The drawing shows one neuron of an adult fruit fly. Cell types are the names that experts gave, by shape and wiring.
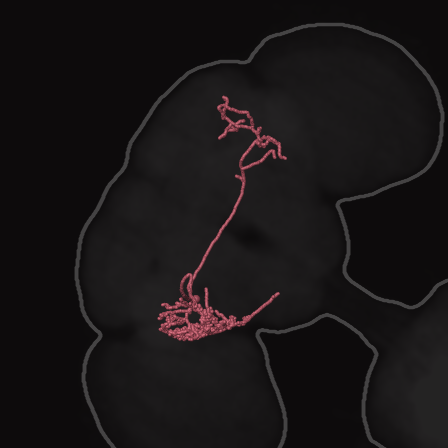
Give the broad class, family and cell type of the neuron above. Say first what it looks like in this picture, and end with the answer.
As drawn here it is taller than it is wide. This is a central-brain intrinsic neuron. Its family is hemilineage VLPl&p2_posterior. Its cell type is CB0440.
